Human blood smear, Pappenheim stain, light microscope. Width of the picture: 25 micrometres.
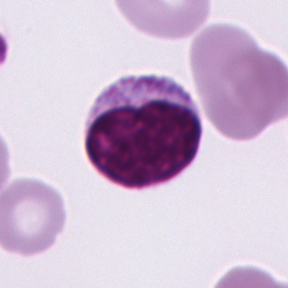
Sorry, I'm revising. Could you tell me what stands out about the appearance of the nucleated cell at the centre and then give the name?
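See how the outline is round and smooth? There's a shallow notch in the upper edge of the nucleus, about halfway along, and no nucleoli show up. The cytoplasm has fine purplish granules in it. So that one's a large granular lymphocyte.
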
